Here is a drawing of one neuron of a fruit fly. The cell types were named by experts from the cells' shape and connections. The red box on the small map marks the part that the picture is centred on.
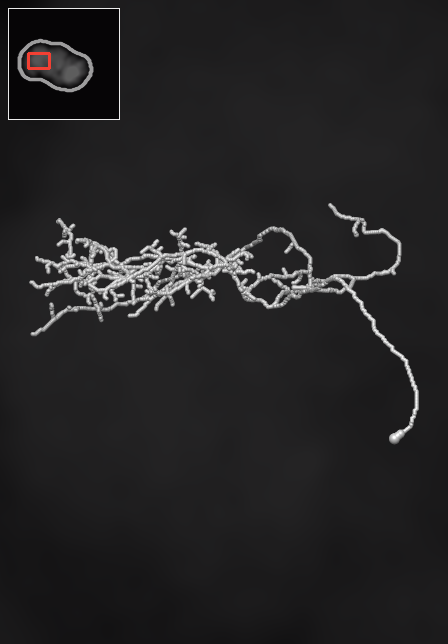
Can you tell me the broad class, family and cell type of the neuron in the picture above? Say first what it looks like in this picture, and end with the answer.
The picture shows dozens of branch ends. As drawn here it is wider than it is tall. Its broad class is central-brain intrinsic neuron. The family is hemilineage VLPl&p2_posterior. It is of cell type AVLP519.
